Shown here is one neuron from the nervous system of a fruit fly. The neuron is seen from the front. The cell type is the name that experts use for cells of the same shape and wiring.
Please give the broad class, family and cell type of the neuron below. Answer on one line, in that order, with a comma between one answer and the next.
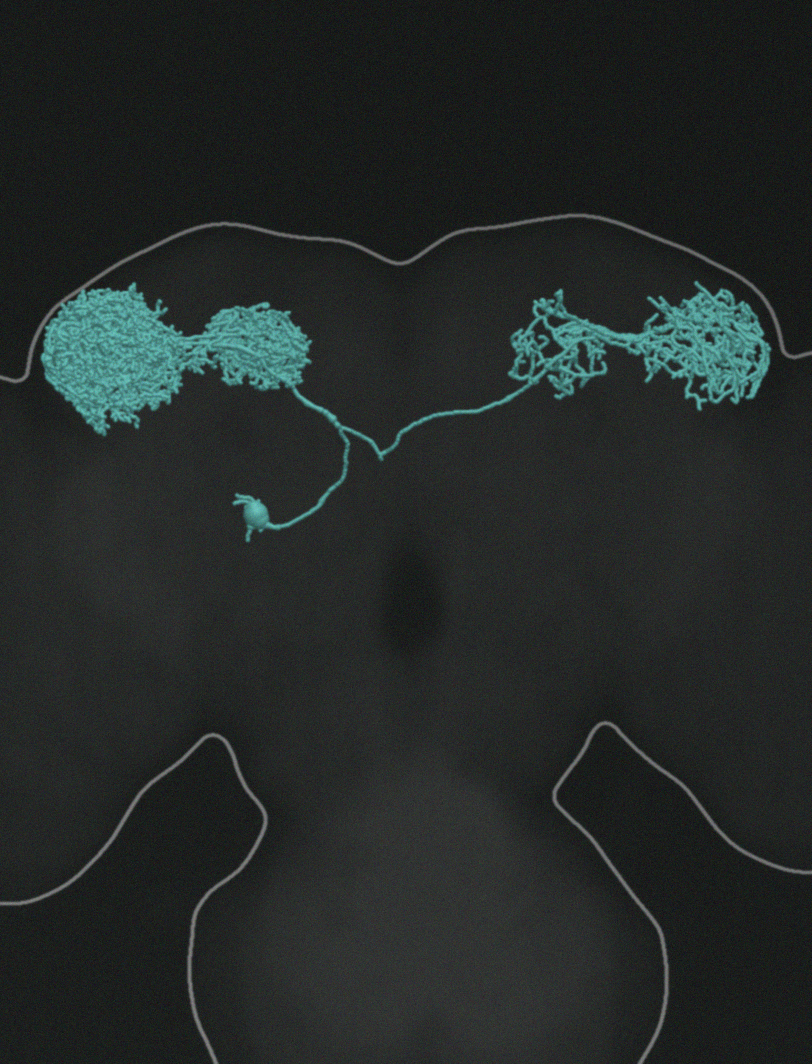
central-brain intrinsic neuron, LHPV, LHPV12a1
